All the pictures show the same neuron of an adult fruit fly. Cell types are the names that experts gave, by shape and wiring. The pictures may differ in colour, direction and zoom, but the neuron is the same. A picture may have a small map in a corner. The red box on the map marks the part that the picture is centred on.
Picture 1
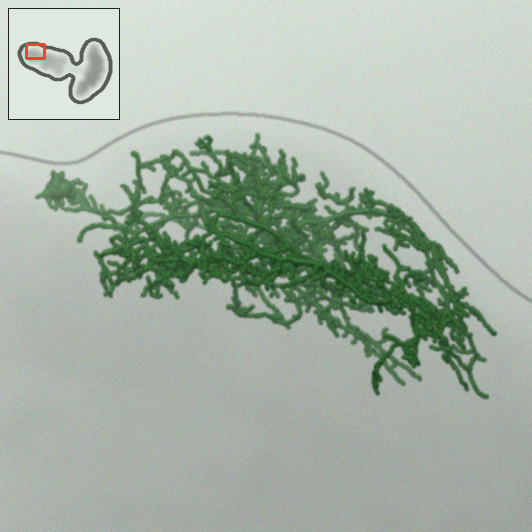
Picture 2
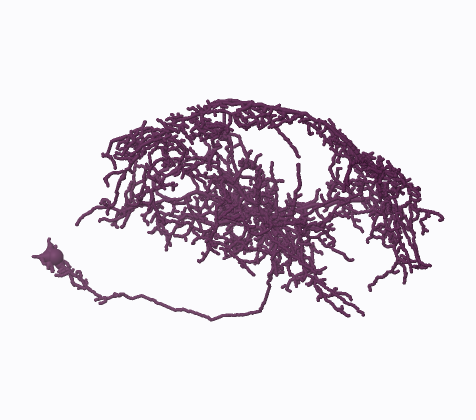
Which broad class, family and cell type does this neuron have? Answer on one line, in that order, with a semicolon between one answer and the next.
nerve-cord intrinsic neuron; hemilineage 16B; IN16B016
